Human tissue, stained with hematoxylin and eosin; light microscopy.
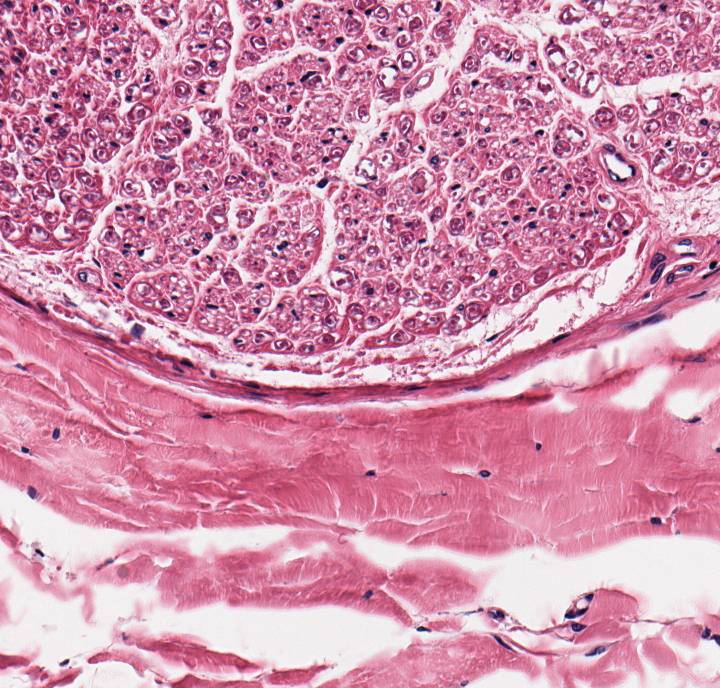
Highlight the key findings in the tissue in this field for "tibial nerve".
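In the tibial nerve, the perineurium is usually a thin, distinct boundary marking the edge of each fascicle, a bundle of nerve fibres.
Here a thin layer of flattened cells with elongated nuclei wraps the lower border of the fascicle, and this goes with the perineurium of the tibial nerve. Inside the fascicle, branching white clefts split the fibres into irregular groups. No fat cells are present anywhere in the field.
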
